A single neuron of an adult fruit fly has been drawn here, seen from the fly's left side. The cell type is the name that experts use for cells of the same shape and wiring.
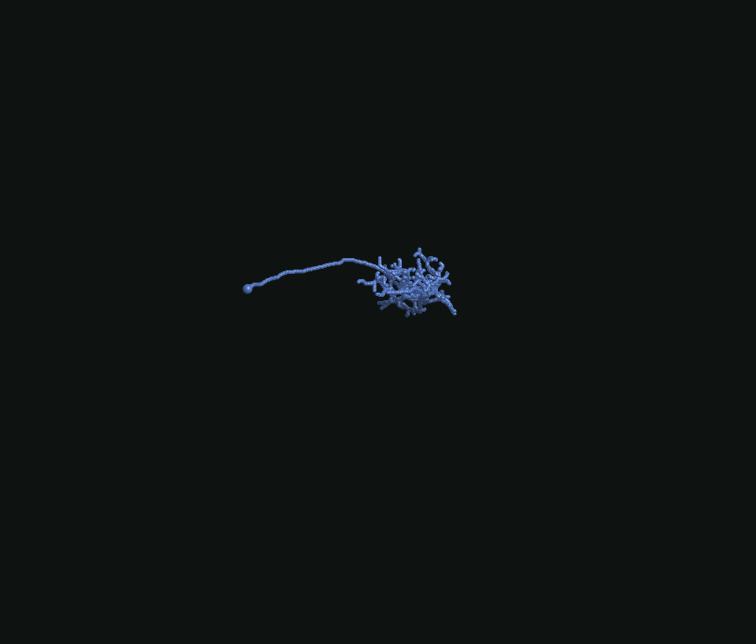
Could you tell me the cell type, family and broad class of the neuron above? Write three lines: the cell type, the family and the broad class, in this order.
CB1428
hemilineage VLPa2
central-brain intrinsic neuron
